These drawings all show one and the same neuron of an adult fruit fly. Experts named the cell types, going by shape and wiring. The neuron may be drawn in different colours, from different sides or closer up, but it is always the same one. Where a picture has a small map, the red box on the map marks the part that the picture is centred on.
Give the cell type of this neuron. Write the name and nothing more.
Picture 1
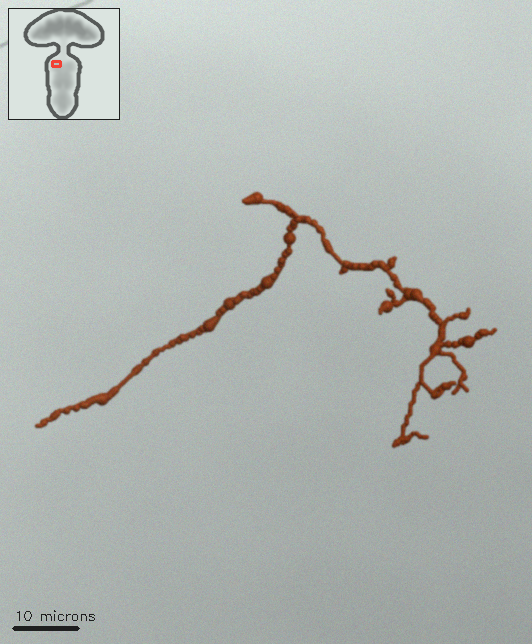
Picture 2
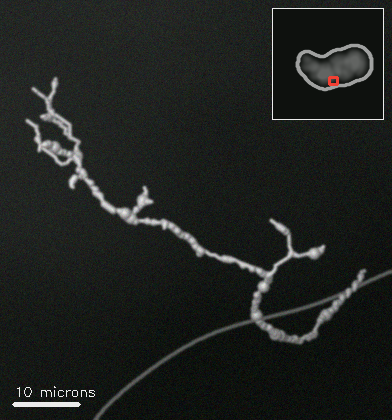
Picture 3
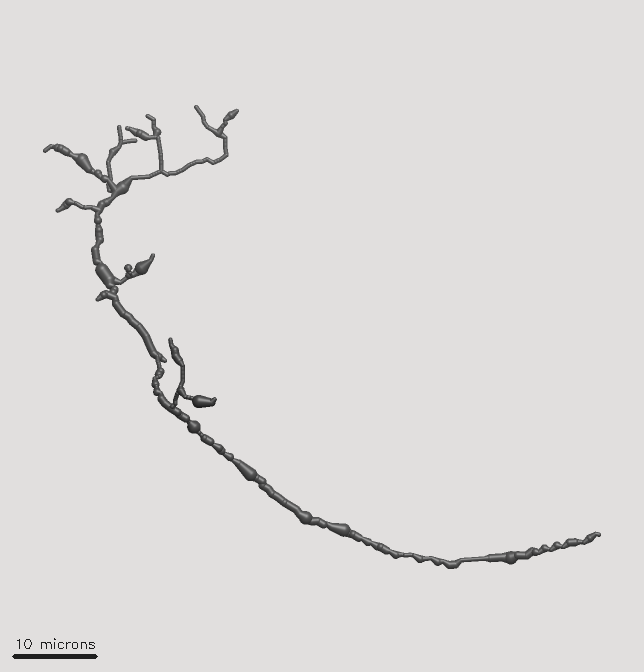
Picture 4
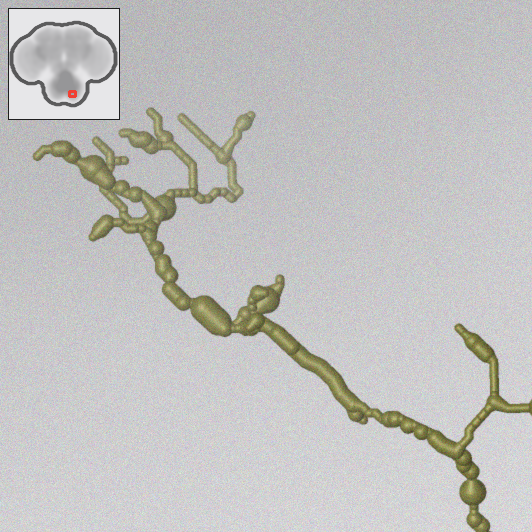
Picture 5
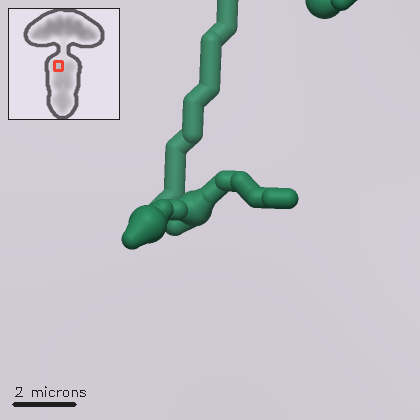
SNta41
